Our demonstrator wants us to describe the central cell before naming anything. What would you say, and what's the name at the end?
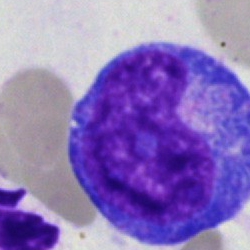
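Description: a smooth, roughly round outline encloses a nucleus that fills most of the cell and sits toward the left, with an indentation on its right side. The cytoplasm forms a moderate rim of blue. Identification: monocyte.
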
